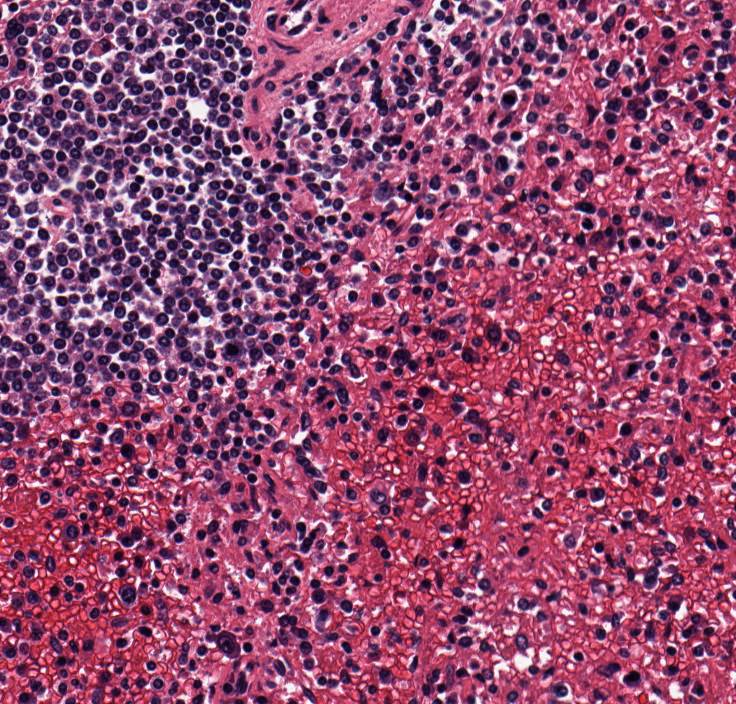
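Spleen. A dense sheet of closely packed small lymphocytes, with small, round, dark-staining nuclei and very scant cytoplasm, occupies the upper left. The right side and lower left are red-cell-rich, with nucleated cells scattered more loosely. The border is irregular and gradual, not sharp.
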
